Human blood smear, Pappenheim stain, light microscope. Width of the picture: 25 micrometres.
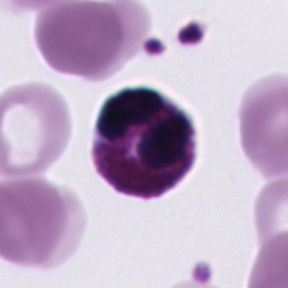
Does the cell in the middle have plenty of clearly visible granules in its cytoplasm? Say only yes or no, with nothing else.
Yes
